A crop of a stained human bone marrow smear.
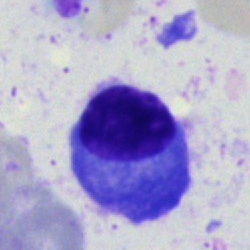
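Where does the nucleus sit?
Off-centre, in the upper part of the cell.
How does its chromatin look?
Dark purple and densely stained.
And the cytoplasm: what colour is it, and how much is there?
It stains deep blue and is ample, making a broad zone below the nucleus.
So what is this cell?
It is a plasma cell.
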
